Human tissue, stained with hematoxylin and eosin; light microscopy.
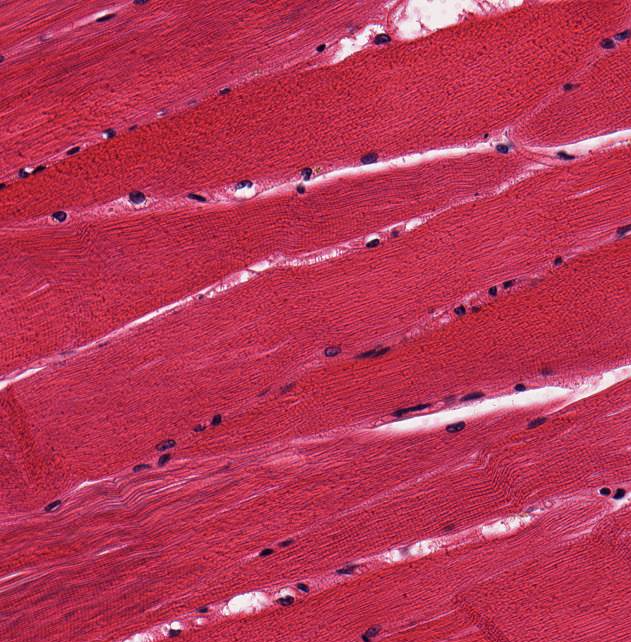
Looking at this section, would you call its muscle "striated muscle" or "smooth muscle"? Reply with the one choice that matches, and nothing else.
Striated muscle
